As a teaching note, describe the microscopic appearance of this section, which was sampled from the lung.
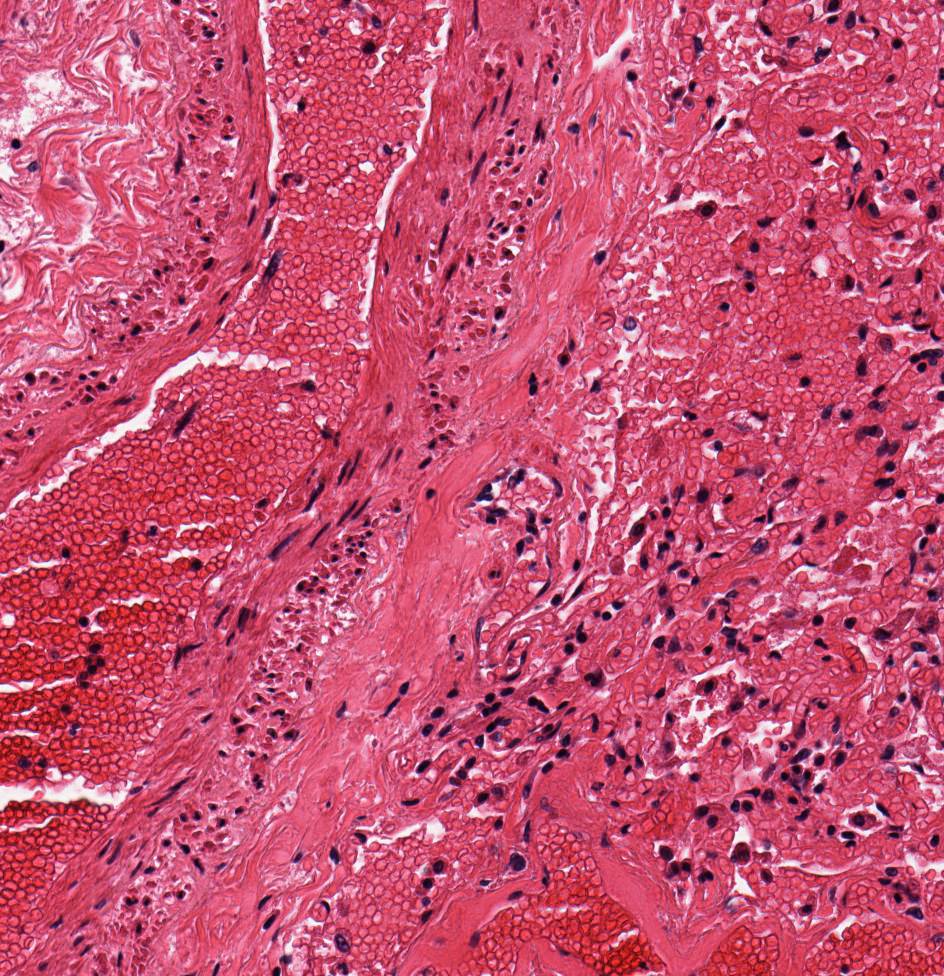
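Most of the field: densely packed red cells. Pink fibrous bands run diagonally, lower left to upper right, compartmenting the blood. Band cells: spindle-shaped, elongated dark nuclei aligned along the band. Among the red cells, scattered small dark nuclei, more numerous in the right half.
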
